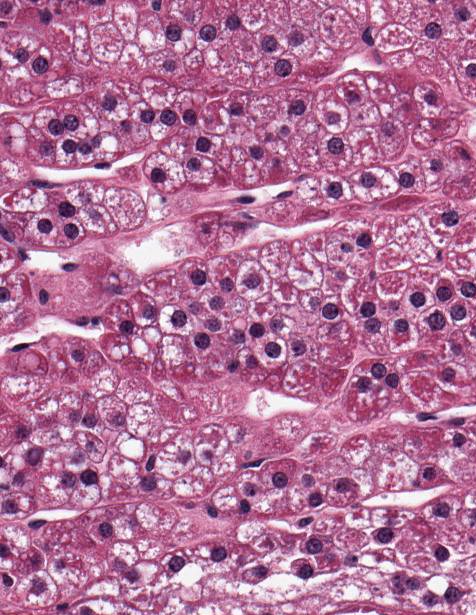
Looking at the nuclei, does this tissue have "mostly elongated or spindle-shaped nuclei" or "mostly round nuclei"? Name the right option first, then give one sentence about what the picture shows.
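Mostly round nuclei. The nuclei are round and centrally placed, and many show a distinct nucleolus.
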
